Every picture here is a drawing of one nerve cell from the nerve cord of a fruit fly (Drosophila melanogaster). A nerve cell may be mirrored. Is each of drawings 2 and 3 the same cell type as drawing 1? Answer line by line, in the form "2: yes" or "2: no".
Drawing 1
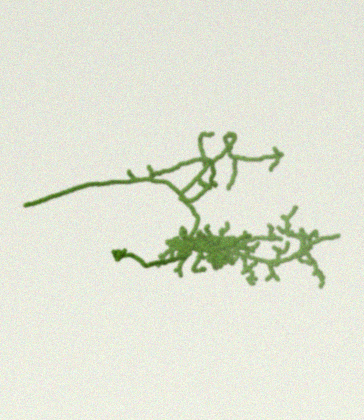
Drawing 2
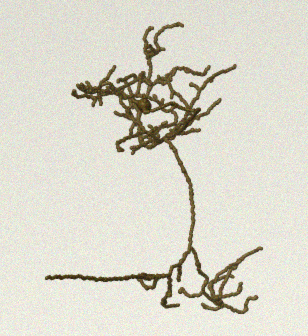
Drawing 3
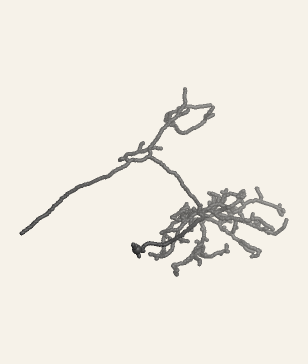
2: no
3: no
